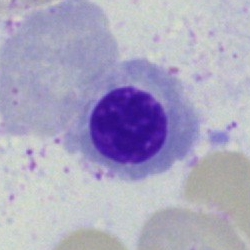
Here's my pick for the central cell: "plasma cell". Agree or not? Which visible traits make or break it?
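Two things settle this: the cytoplasm is a pale greyish blue, and no nucleolus can be seen in the nucleus.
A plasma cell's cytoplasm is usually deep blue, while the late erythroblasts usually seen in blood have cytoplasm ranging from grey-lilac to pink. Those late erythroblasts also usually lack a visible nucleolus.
The pale colour weighs against plasma cell and the missing nucleolus fits erythroblast, so this cell is an erythroblast rather than a plasma cell. The chromatin, dense, dark purple and coarsely clumped, would suit either name.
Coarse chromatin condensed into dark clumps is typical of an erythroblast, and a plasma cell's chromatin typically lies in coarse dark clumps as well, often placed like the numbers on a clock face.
Beyond that, the cytoplasm forms a complete rim around the nucleus and holds no visible granules, and the cell outline is irregular and slightly ruffled.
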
